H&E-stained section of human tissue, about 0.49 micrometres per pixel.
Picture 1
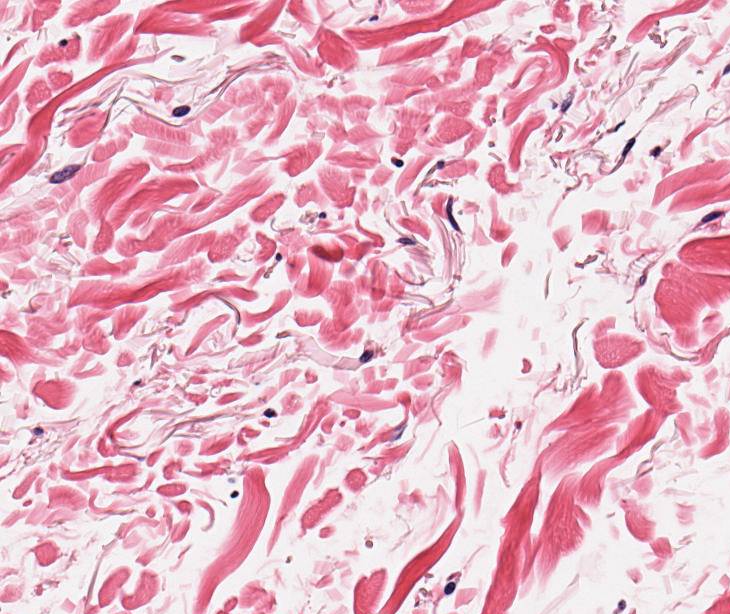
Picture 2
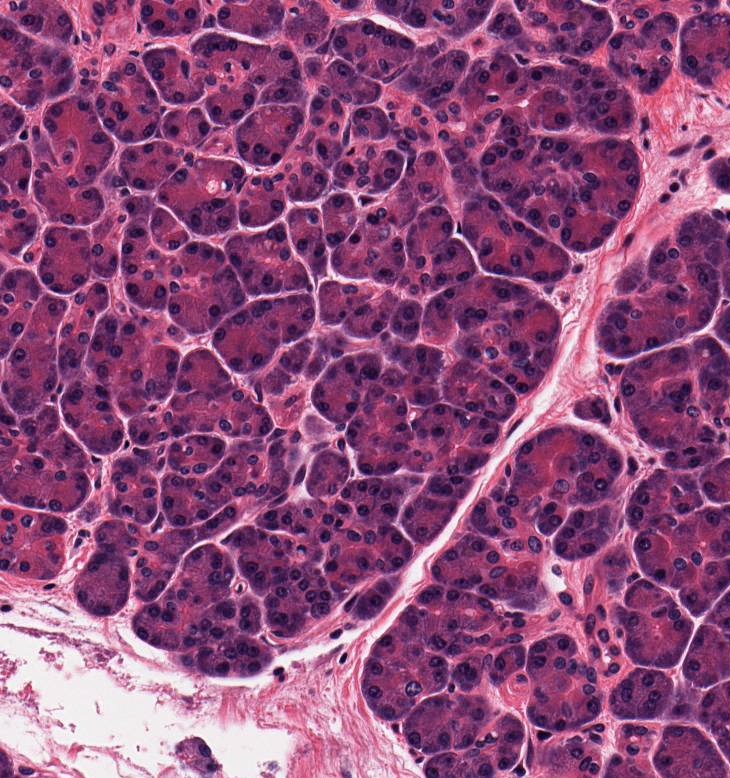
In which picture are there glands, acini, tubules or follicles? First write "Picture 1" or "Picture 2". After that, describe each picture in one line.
Picture 2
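What picture 1 shows: No epithelium or glands are present anywhere in the field.
What picture 2 shows: The lobules are made of closely packed, rounded acini.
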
